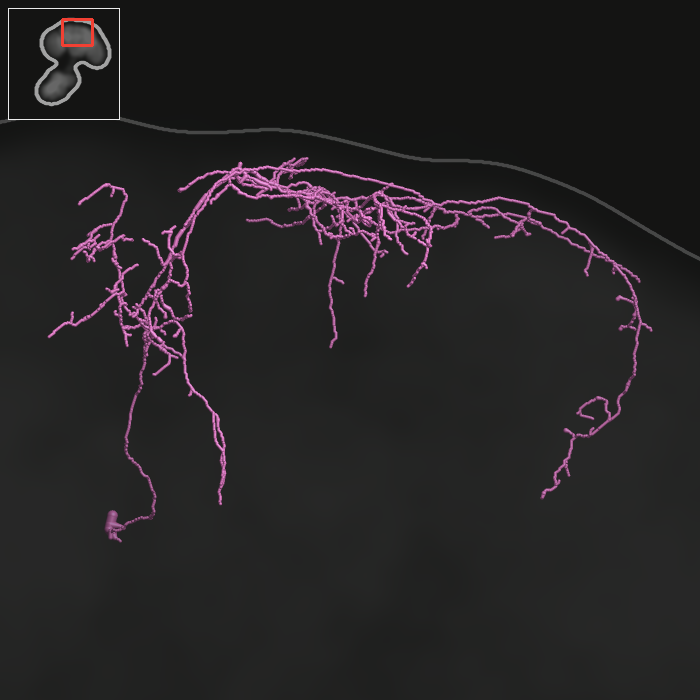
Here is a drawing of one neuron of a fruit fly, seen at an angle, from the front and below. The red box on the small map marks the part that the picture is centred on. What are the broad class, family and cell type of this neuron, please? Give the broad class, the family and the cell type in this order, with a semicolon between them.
central-brain intrinsic neuron; hemilineage DM4_dorsal; pC1_16b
